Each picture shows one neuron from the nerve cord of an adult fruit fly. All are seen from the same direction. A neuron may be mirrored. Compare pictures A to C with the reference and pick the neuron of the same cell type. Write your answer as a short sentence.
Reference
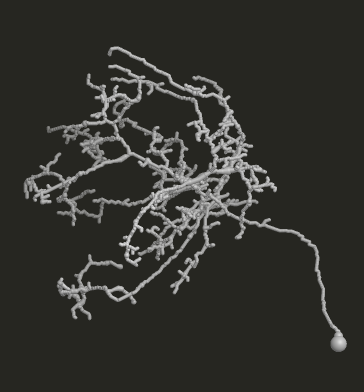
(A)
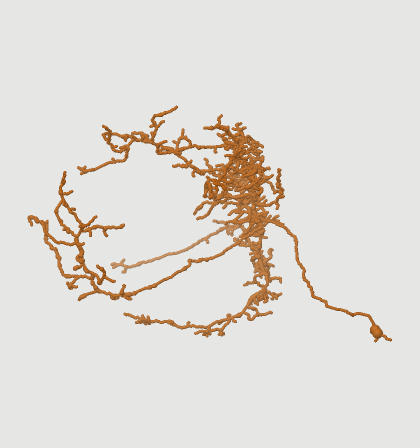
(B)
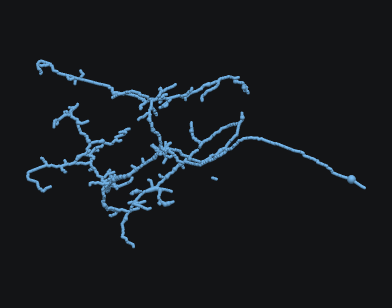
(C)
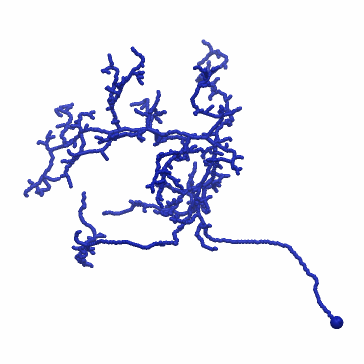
Picture C is of the same cell type.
